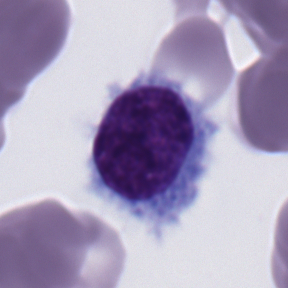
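Hairy cell, central cell of a stained peripheral blood smear. The cell border is ragged, with numerous fine hair-like projections standing out around its whole circumference. The chromatin is dark purple and dense, with a mottled, clumped texture. The cytoplasm is pale blue and contains no coarse granules.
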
